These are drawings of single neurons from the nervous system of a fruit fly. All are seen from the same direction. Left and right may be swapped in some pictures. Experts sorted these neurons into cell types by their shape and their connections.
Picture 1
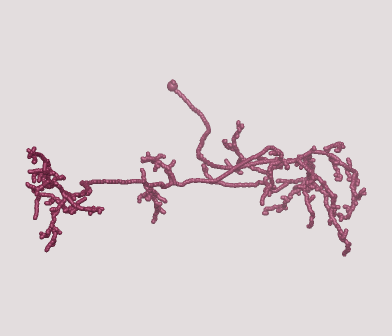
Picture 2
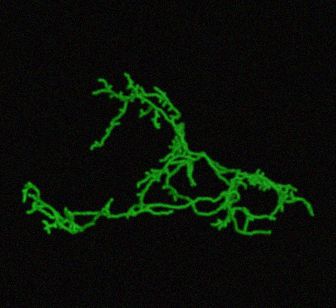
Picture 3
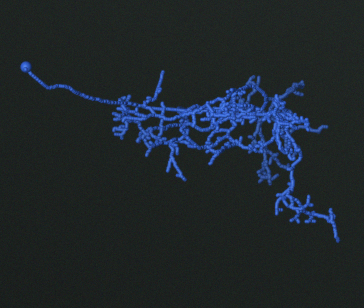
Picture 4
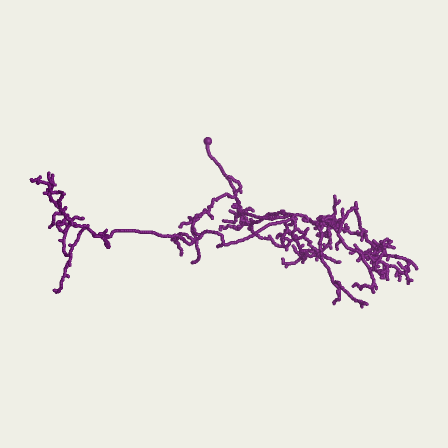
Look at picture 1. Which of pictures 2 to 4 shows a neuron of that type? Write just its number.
3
